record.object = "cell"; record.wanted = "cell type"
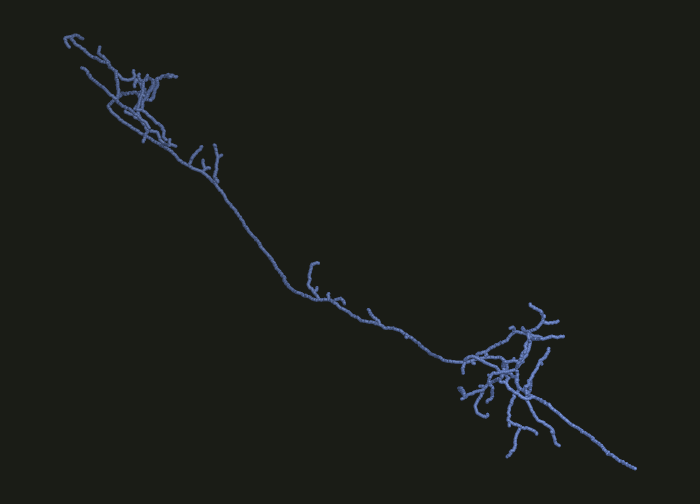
DNde005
